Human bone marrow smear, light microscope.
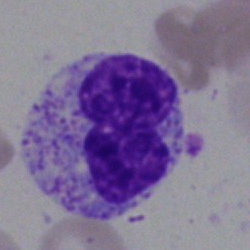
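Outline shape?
Round.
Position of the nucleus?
Toward the right side of the cell.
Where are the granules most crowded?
In the pale greyish-lilac cytoplasm on the left side.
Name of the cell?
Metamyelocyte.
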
